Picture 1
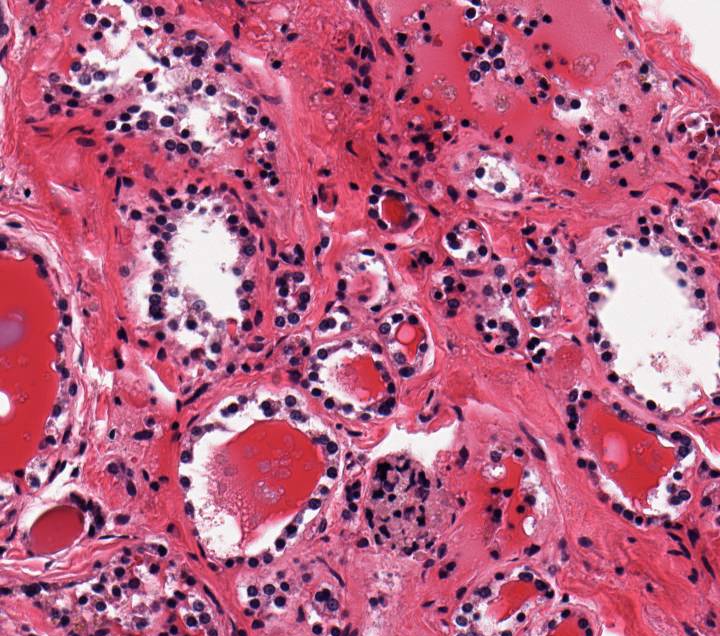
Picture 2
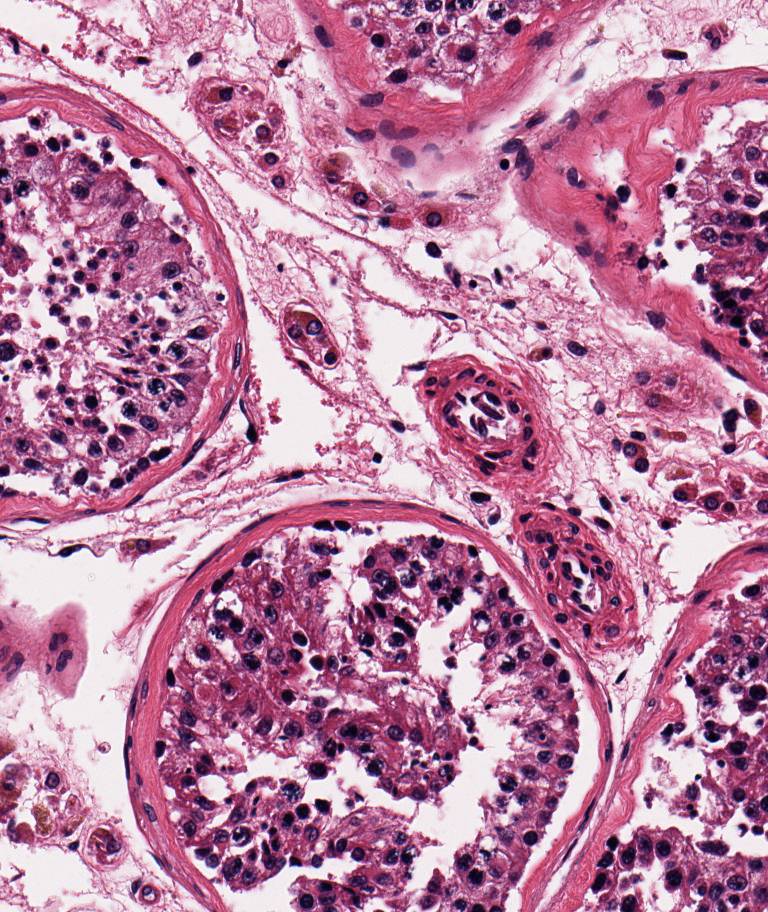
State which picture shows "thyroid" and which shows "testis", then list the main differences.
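Of the two, the thyroid is picture 1 and the testis is picture 2. Picture 1 is filled with rounded to oval units of varying size separated by bands of stroma, while picture 2 has rounded tubule cross-sections at the left, bottom centre and right edges, separated by loose interstitial tissue through the middle. The thyroid units are lined by a single layer of cuboidal to flattened epithelial cells with small, round, dark nuclei of fairly even size; the testis tubules are filled by several layers of cells with round, dark nuclei. Each tubule is bounded by a thick, bright pink wall band holding flattened, dark, elongated nuclei. Small clusters of polygonal cells with pink cytoplasm and round nuclei lie in the interstitium at the top centre, right middle and lower left.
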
